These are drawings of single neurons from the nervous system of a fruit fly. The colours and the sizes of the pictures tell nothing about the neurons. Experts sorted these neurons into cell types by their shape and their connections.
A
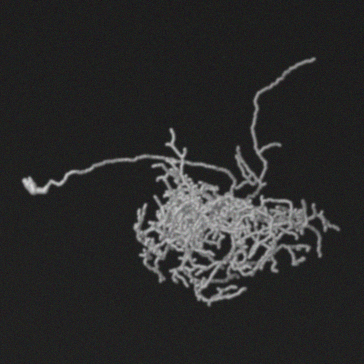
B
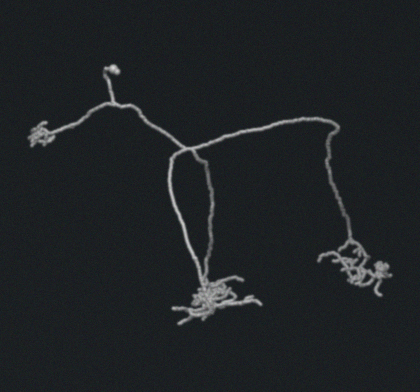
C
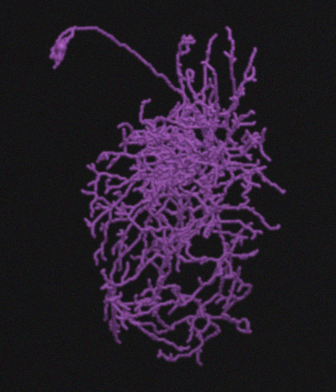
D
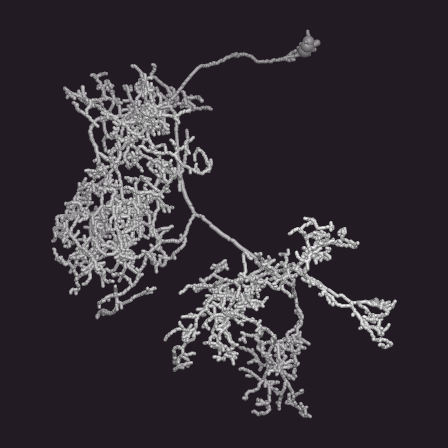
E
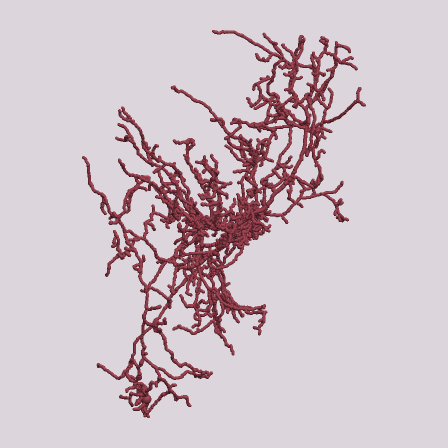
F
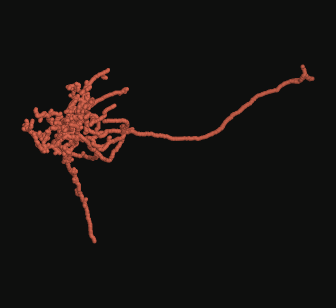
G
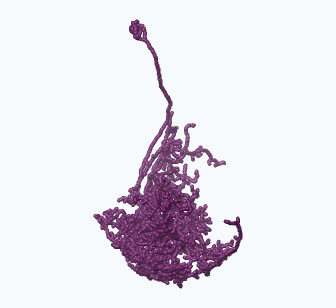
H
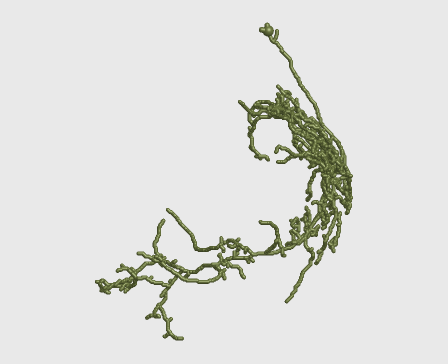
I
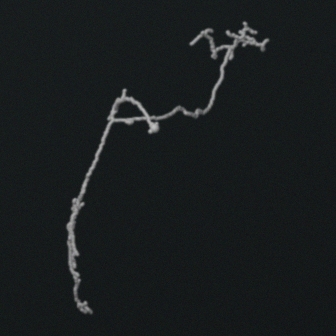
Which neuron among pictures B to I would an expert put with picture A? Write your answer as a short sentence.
The neuron in picture C is of the same cell type.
